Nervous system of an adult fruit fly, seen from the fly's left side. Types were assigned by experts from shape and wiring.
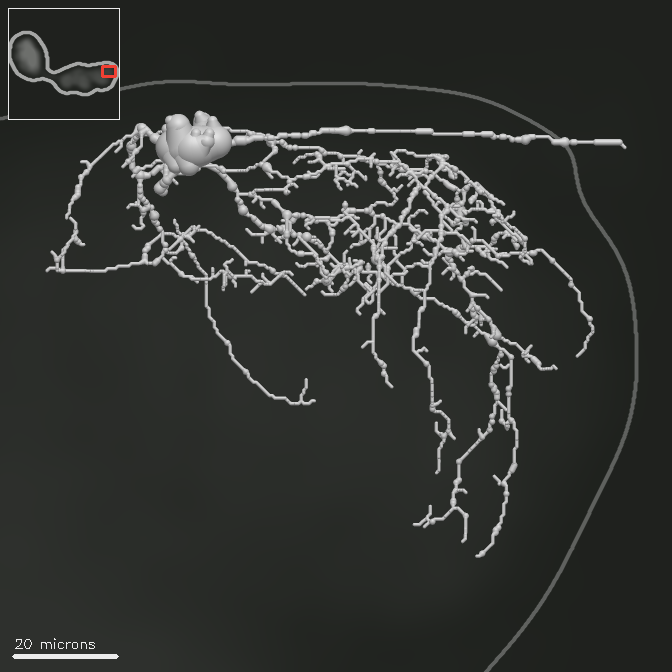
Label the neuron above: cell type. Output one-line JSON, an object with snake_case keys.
{"cell_type": "MNad07"}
